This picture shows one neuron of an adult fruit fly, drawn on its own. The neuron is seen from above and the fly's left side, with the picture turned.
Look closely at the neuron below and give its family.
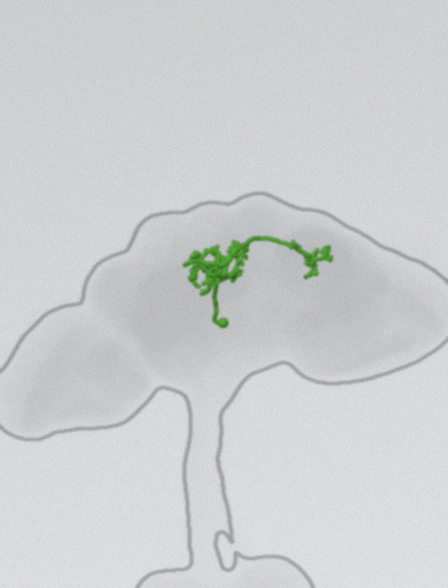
hemilineage DM6_dorso_lateral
